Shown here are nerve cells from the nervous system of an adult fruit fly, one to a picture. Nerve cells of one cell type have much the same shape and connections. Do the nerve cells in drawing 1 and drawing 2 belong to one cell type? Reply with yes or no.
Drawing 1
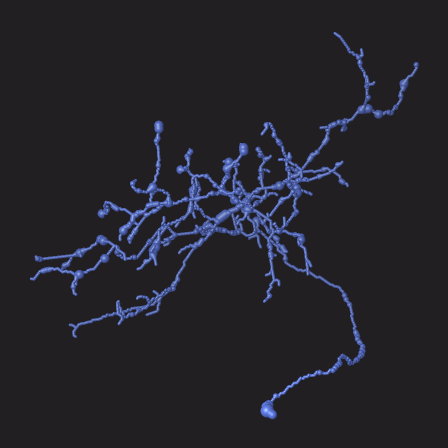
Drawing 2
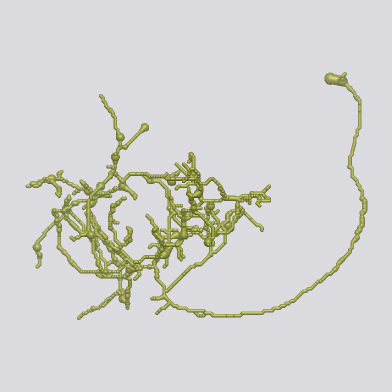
yes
